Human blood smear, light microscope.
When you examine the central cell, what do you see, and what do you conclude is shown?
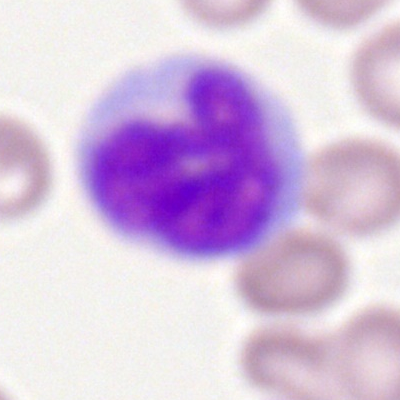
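Start with the nucleus: it is folded, with a deep notch cutting in from the top, and it fills most of the cell. Notice too that it stains deep purple. Around it, the cytoplasm is pale blue. This cell is a monocyte.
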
